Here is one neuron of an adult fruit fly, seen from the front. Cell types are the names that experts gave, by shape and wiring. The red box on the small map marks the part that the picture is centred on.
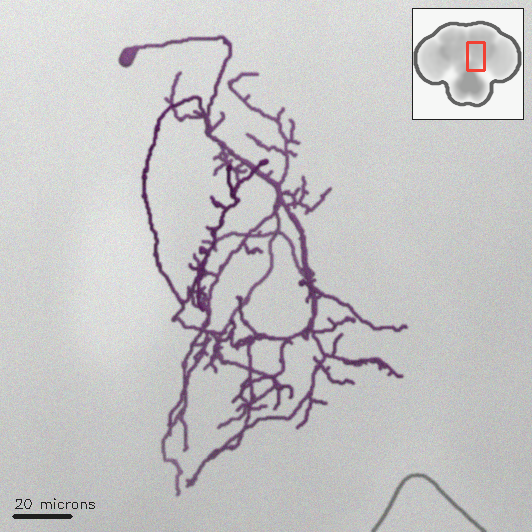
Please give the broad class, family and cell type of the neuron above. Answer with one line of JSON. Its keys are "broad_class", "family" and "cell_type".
{"broad_class": "central-brain intrinsic neuron", "family": "hemilineage PSp2", "cell_type": "PS221"}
